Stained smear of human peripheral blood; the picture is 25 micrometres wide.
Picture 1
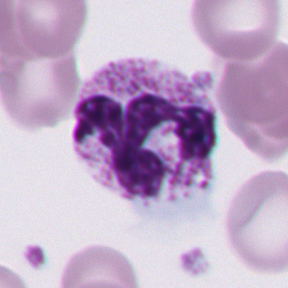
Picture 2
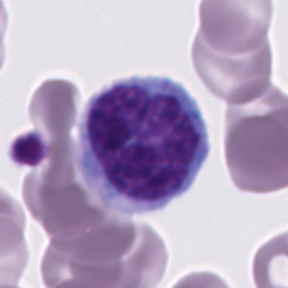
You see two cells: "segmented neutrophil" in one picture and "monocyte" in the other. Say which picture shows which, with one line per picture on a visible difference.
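In picture 1 we see a segmented neutrophil: Numerous granules fill the cytoplasm.
In picture 2 we see a monocyte: The cytoplasm shows no distinct granules.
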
